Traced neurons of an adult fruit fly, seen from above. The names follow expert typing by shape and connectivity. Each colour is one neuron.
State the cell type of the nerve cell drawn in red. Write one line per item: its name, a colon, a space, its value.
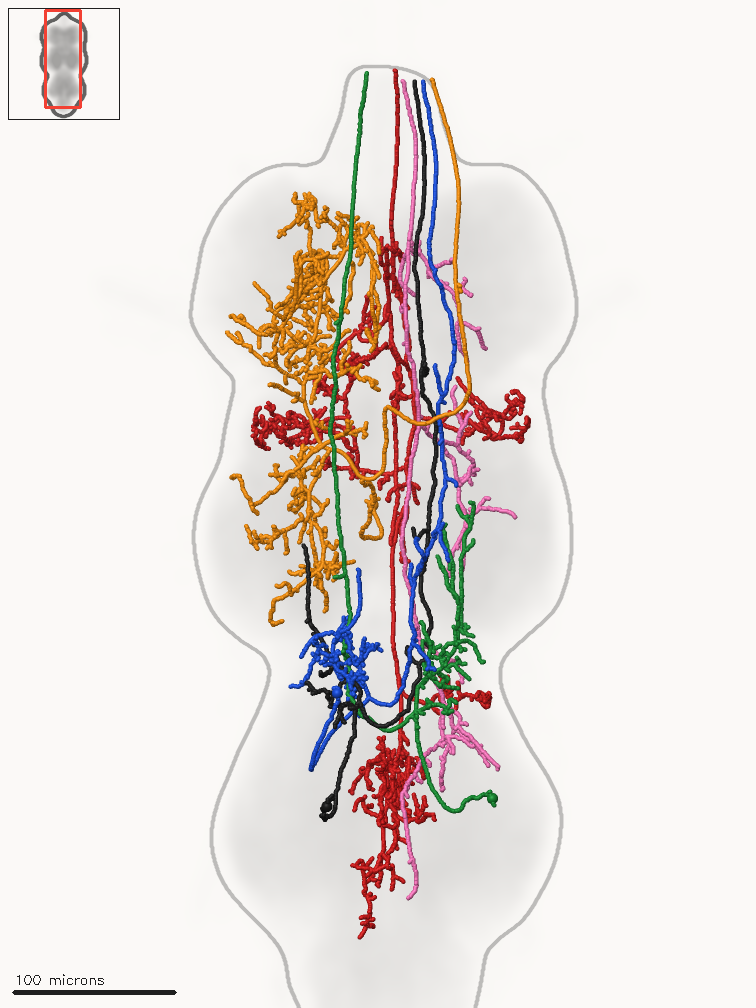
cell type: AN05B040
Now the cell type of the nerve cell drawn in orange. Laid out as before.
cell type: AN06B011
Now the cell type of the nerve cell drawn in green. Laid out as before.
cell type: AN07B089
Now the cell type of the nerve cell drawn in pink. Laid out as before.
cell type: DNae008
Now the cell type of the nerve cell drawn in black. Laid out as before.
cell type: AN07B100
